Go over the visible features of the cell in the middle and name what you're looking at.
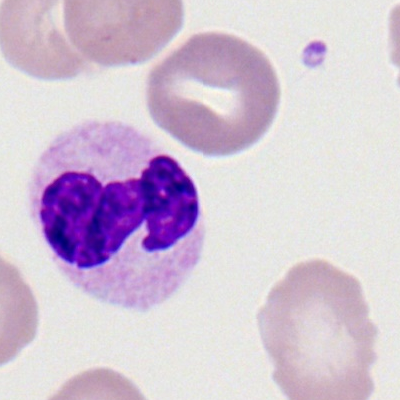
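Start with the edge: it is smooth and has no surface projections. Inside, the nucleus is divided into three lobes, lined up in a horizontal row across the cell. Around them the cytoplasm is pale pink. We call this cell a segmented neutrophil.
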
